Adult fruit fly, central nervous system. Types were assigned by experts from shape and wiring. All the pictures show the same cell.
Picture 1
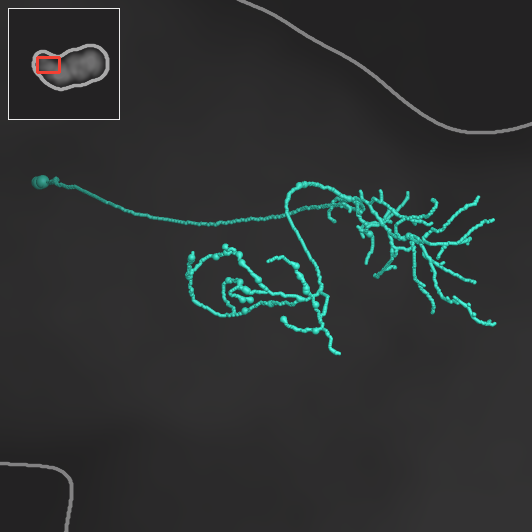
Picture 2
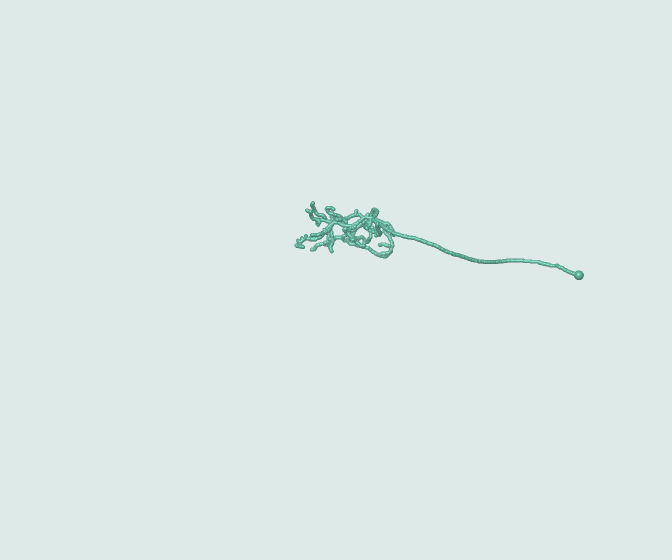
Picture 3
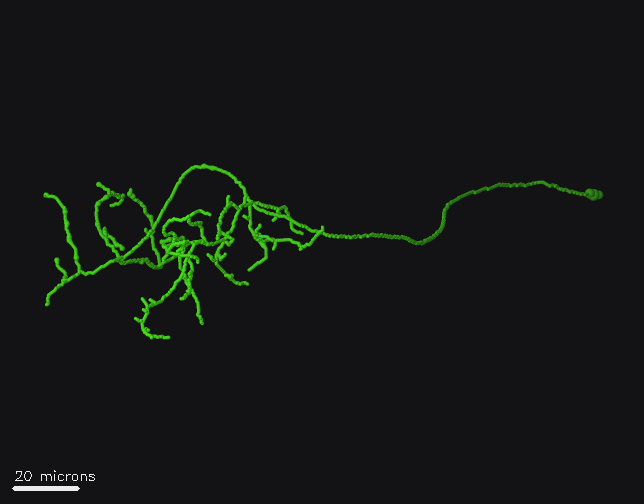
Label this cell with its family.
hemilineage 06A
